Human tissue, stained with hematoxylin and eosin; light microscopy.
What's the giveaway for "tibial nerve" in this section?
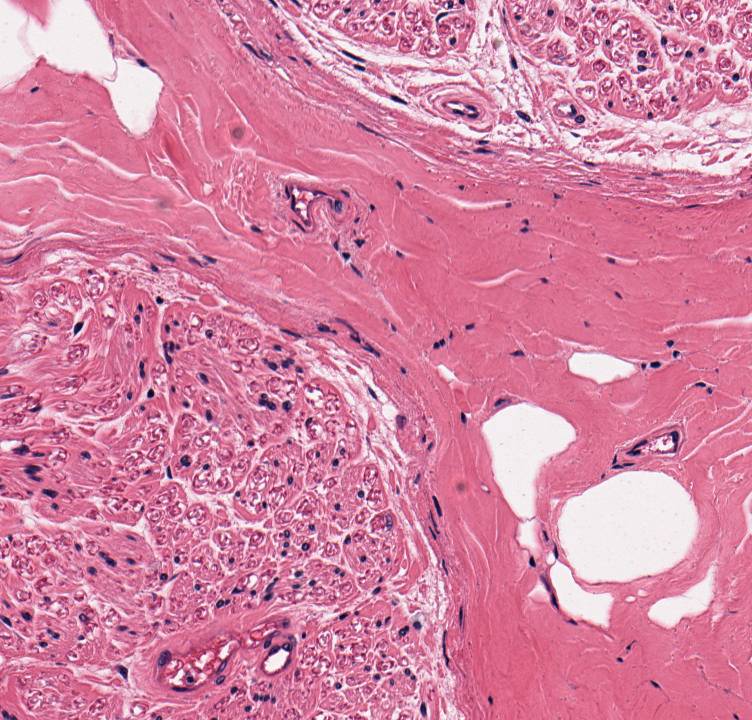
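Specimen: tibial nerve. Two bundles of nerve fibres, one at lower left and one at upper right, are separated by a broad band of dense pink collagen.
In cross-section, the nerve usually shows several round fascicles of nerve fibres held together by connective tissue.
The two bundles set in collagen fit this. Inside the bundles, small dark oval nuclei are scattered among the fibres. Each bundle is edged by thin layers of flattened cells, with elongated nuclei running parallel to the edge.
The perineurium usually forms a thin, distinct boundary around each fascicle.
The flattened-cell border matches this. Several irregular clear spaces lie in the collagen on the right.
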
